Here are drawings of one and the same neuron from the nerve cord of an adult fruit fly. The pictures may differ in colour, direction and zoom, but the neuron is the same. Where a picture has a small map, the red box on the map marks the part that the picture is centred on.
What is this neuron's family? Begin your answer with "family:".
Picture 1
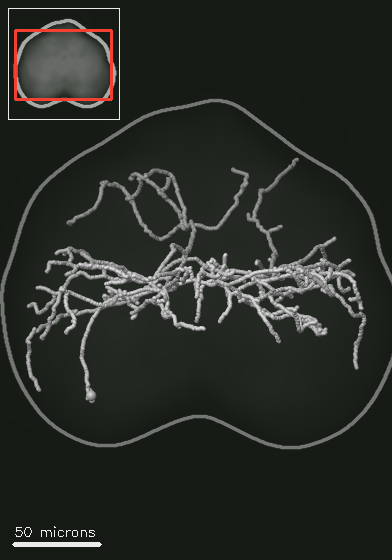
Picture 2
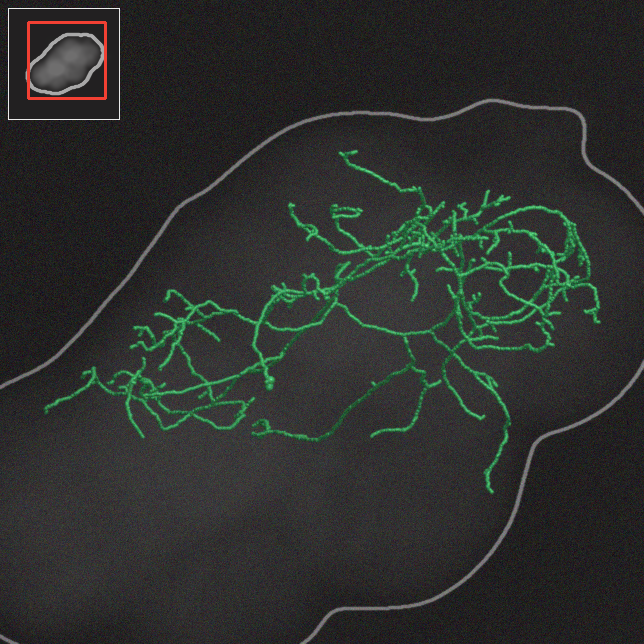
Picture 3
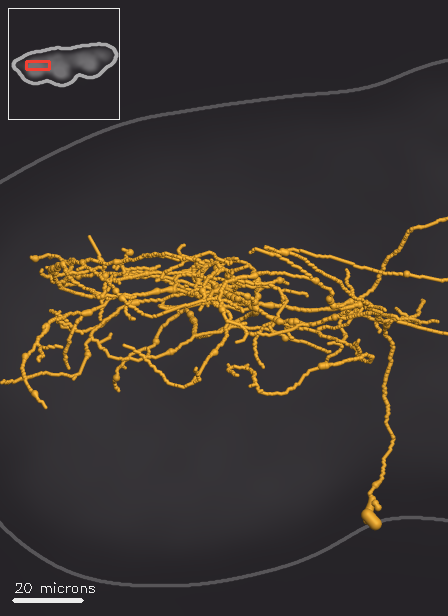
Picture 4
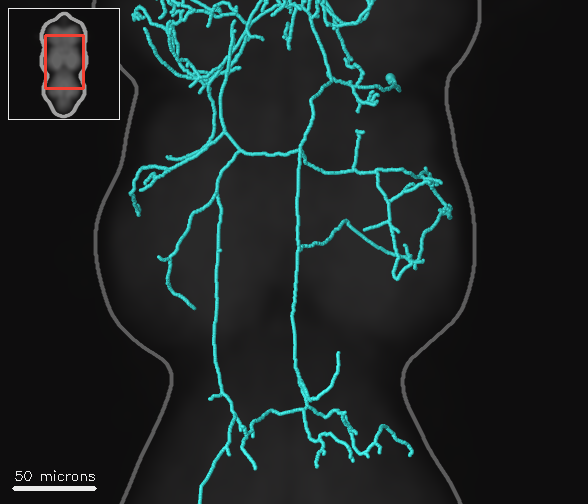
family: hemilineage 12A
